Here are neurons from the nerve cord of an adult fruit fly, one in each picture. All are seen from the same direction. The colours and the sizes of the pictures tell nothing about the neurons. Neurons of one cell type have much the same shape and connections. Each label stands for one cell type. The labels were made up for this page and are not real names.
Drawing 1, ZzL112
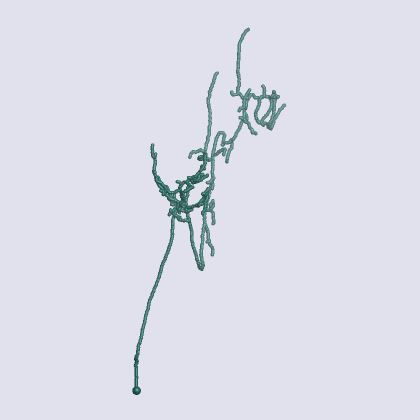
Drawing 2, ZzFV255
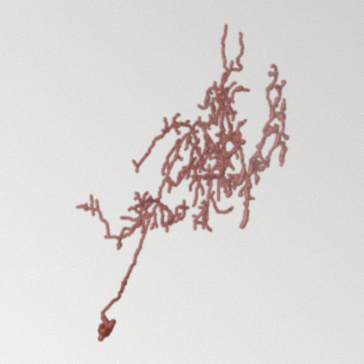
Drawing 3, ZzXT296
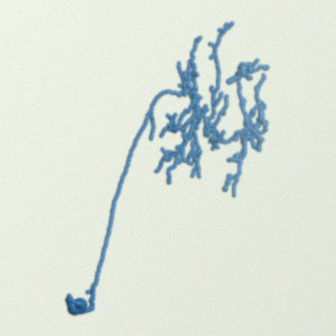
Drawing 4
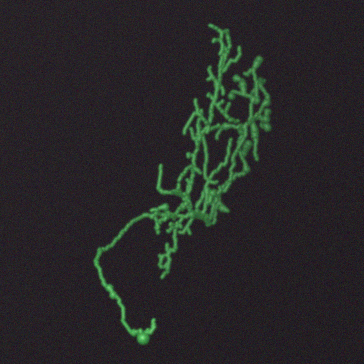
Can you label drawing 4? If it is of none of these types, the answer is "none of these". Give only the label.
ZzXT296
